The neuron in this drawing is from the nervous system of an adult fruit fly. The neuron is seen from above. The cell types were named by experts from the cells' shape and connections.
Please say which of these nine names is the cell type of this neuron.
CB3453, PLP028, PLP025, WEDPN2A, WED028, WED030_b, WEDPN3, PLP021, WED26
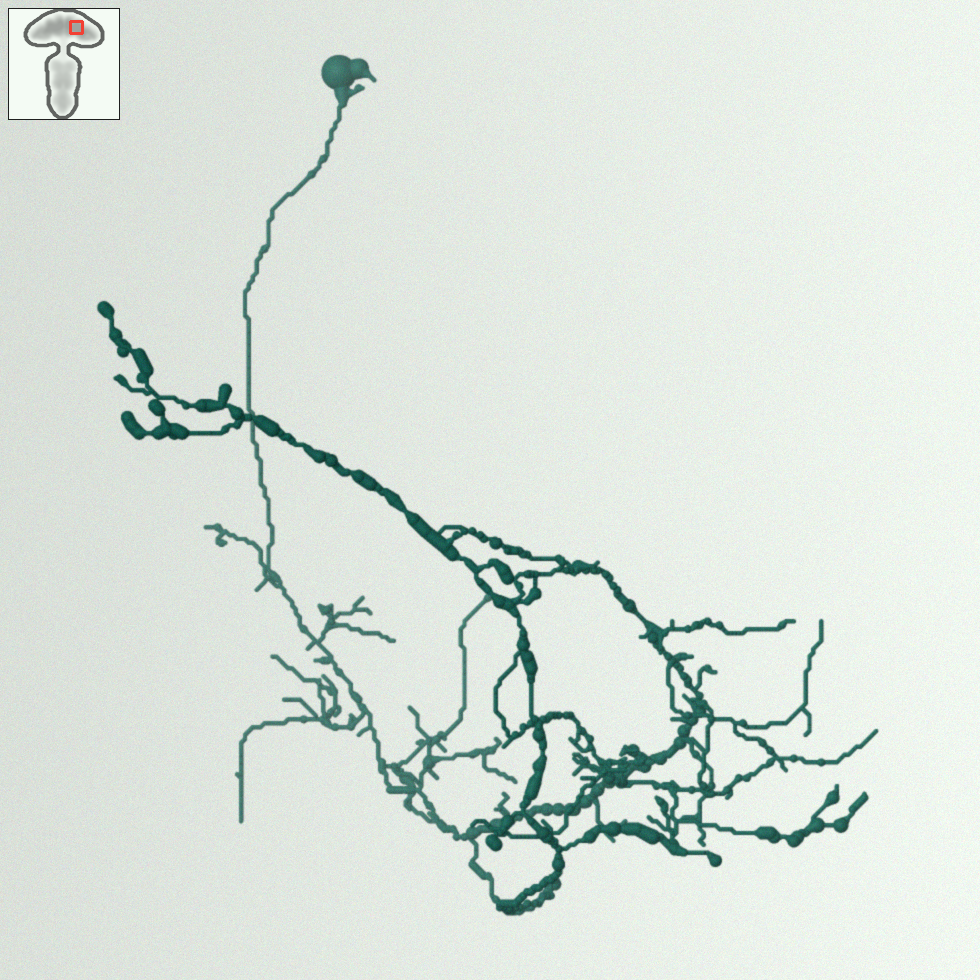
WEDPN3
